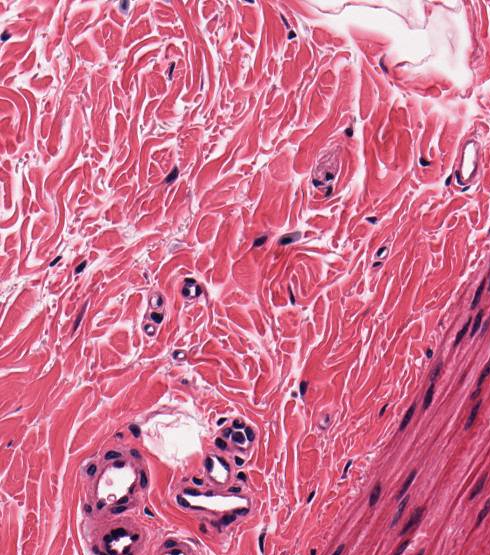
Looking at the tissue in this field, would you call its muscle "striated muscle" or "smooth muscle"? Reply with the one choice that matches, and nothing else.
Smooth muscle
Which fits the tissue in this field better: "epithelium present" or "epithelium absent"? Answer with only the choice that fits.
Epithelium present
